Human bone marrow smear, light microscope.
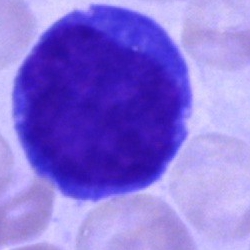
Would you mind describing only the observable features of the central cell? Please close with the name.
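This one's round in outline, and the nucleus takes up nearly the whole cell. You only get a thin rim of deep blue cytoplasm, mostly along the upper right edge. No vacuoles are visible either. It's a blast.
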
